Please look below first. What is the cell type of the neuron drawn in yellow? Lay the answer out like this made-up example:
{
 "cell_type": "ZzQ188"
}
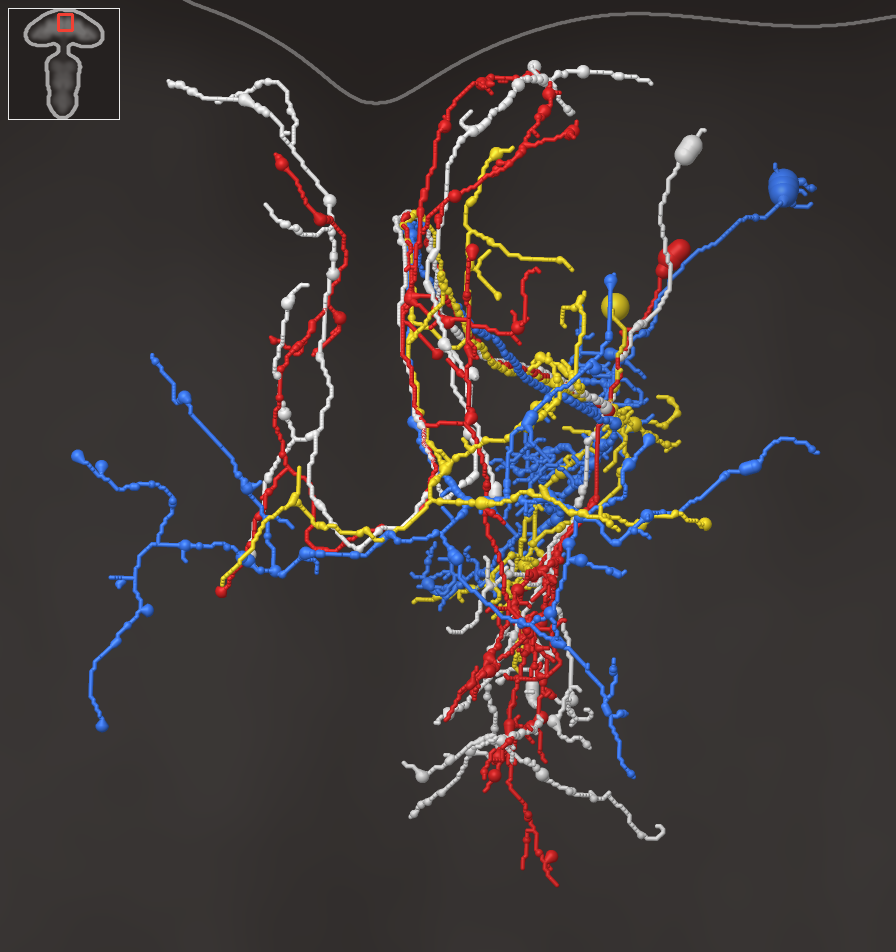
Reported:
{
 "cell_type": "CB4082"
}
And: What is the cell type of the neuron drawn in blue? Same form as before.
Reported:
{
 "cell_type": "PRW010"
}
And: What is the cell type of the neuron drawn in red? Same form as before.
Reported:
{
 "cell_type": "CB4225"
}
